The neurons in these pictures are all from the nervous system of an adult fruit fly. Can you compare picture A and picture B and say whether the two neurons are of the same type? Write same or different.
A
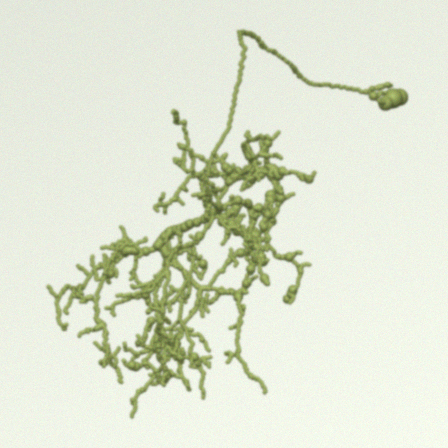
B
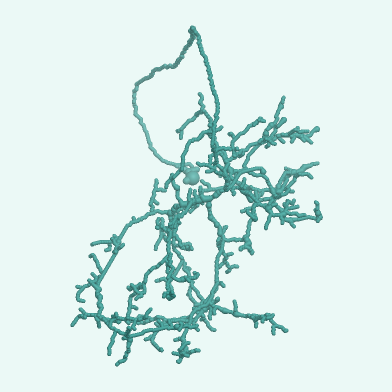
same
